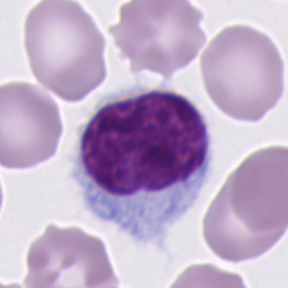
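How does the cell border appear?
Frayed and indistinct, most of all along the lower edge.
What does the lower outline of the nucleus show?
A slight indentation.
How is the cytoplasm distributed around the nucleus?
As a much wider band below the nucleus than above it.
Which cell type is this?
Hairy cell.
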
